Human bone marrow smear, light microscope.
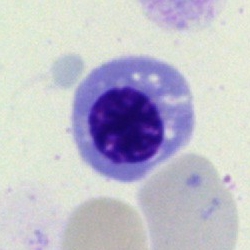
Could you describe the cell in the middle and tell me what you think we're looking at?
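Checking the chromatin first: dark purple, coarse, clumped into blocks separated by paler streaks. Next, no nucleolus is visible. The cytoplasm holds several small clear vacuoles above and to the right of the nucleus, but no visible granules. Finally, the cell is an erythroblast.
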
